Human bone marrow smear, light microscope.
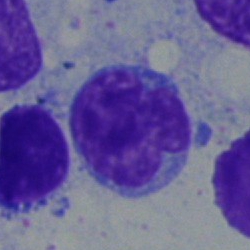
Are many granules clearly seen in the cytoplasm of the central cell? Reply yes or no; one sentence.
No, the cytoplasm of the cell shows no visible granules.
